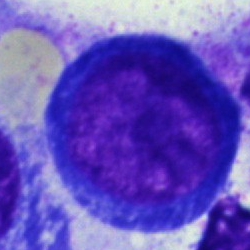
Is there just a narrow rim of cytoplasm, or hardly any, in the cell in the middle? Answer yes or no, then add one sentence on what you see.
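Yes. The cytoplasm forms a narrow rim around the nucleus.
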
